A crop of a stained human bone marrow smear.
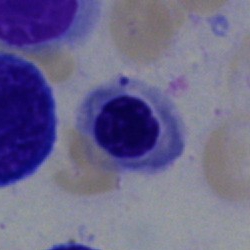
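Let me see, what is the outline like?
Smooth and roughly oval.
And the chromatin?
Dense, dark purple and coarsely clumped, with no nucleoli visible in the nucleus.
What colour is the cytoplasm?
Pale greyish-blue.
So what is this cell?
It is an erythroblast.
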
